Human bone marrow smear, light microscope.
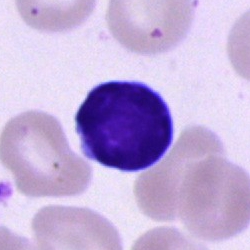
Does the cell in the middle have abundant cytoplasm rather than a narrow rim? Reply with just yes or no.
No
